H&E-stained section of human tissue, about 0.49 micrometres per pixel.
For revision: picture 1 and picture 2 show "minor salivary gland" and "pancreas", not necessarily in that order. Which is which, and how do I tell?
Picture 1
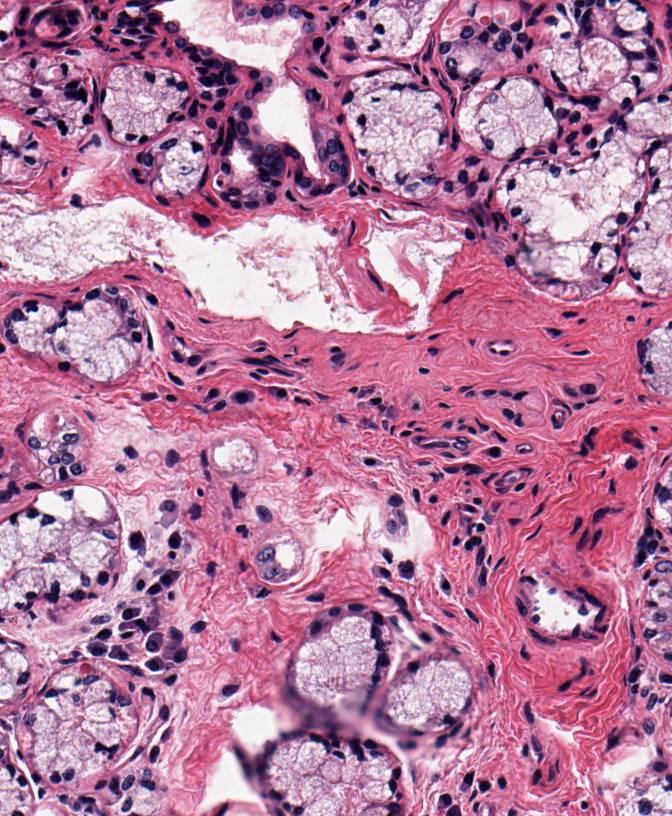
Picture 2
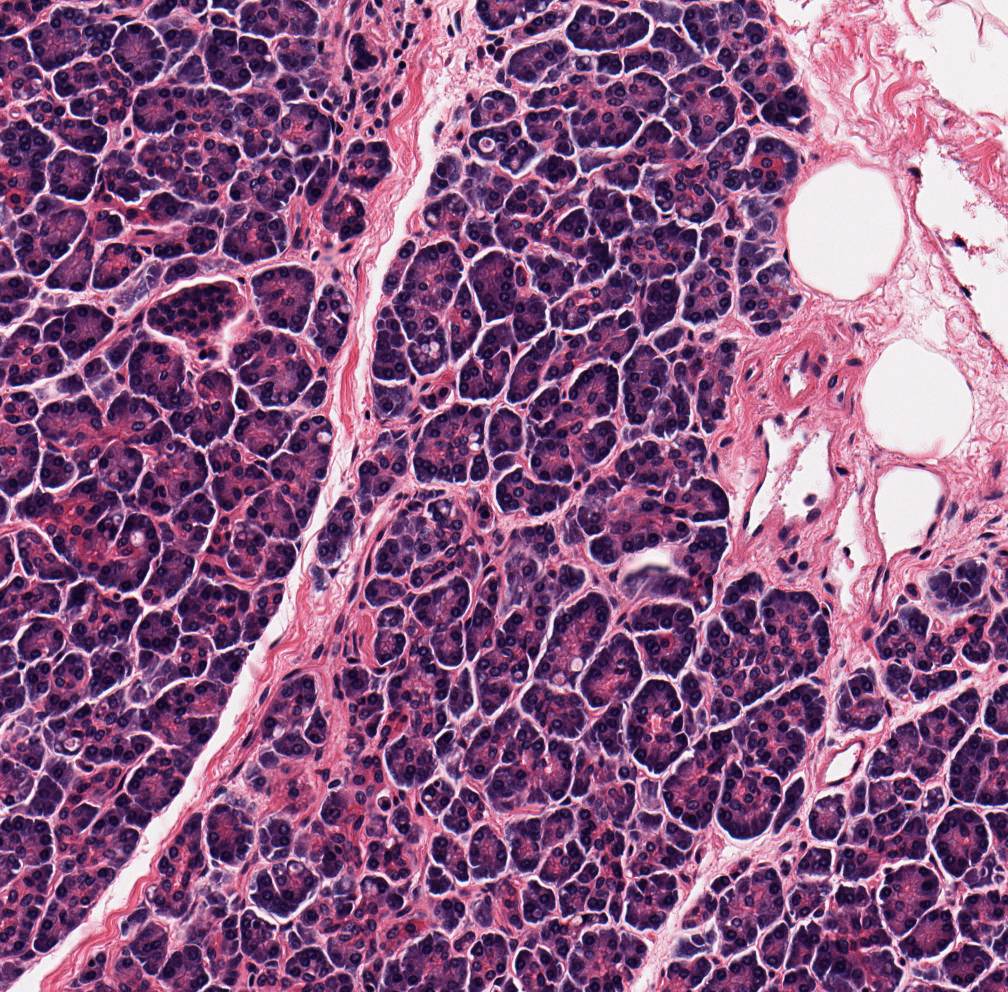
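To start with the answer: minor salivary gland in picture 1, pancreas in picture 2. Acini in picture 1: mucous, with pale, bubbly cytoplasm and small dark nuclei pressed flat against their bases. Acini in picture 2: small rounded clusters of pyramidal cells around a tiny central lumen, gathered into closely packed lobules that fill most of the field. Nuclei and cytoplasm in picture 2: the nuclei are round, dark and toward the base of the cells, and the cytoplasm is deep purple at the base and pinker toward the lumen, quite unlike the pale cytoplasm of picture 1. Other contents of picture 1: an elongated space in the upper left holds pale, wispy, faintly stained material, and the central stroma is made of wavy collagen fibres with scattered spindle-shaped fibroblast nuclei. Fat cells in picture 1: none anywhere in the field.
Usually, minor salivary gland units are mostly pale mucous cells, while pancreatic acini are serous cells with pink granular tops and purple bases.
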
